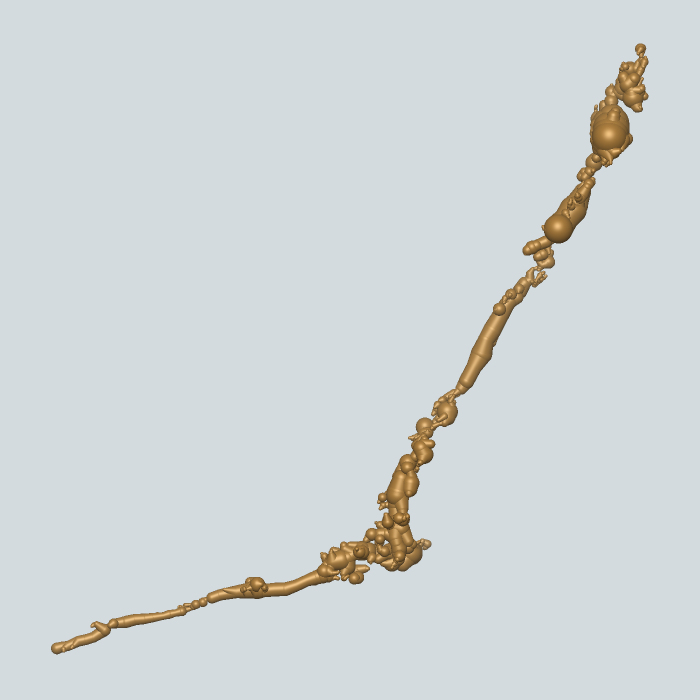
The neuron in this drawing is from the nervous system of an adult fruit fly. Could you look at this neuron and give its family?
class visual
